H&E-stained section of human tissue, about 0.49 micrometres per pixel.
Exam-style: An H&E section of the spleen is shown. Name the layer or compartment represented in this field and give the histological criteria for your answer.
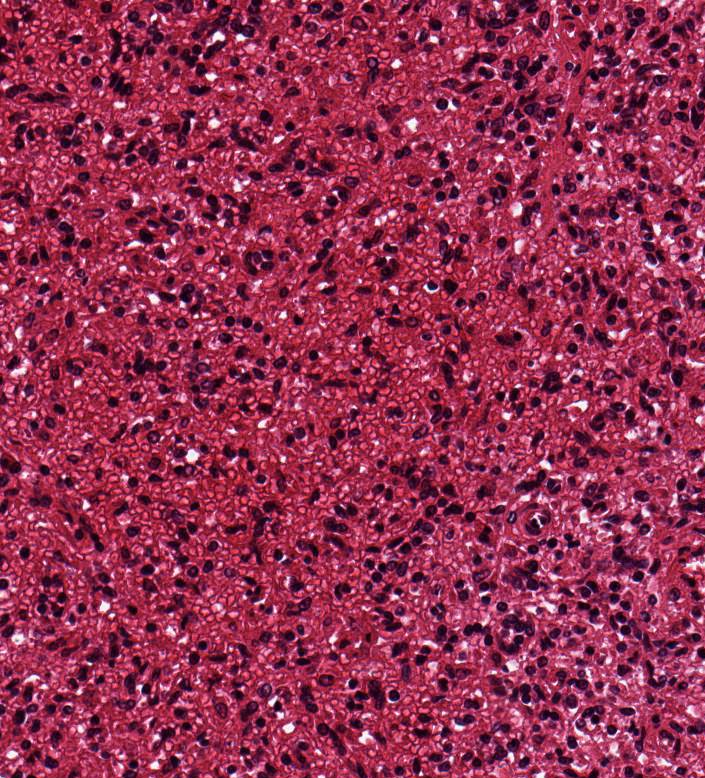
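Red pulp is what this field shows. See how the whole section takes an intense magenta-red stain, so strong that cell borders are hard to make out.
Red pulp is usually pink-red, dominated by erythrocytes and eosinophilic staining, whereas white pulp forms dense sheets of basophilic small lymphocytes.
Observe, too, that the cells spread diffusely across the whole field, without lobules, nests or separated sheets. Many tiny white clear spaces are scattered evenly throughout. Nowhere will you find epithelium, glands or tubules.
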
